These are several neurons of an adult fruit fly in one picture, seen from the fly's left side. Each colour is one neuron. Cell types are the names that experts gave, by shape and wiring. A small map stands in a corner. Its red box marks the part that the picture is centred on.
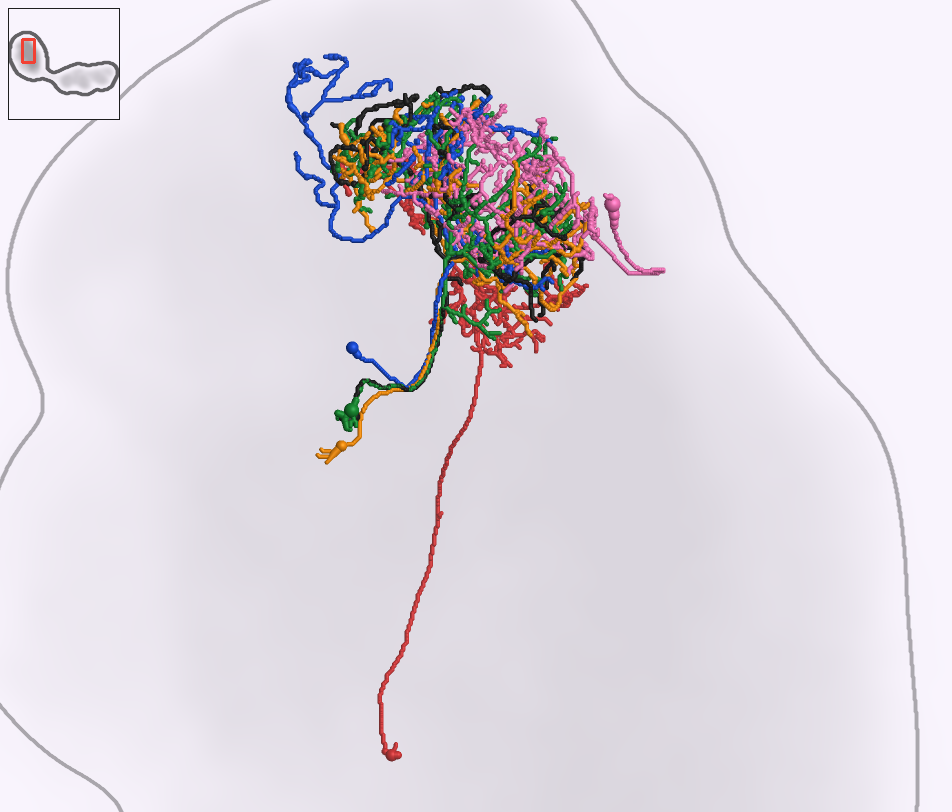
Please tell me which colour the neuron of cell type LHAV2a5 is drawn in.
black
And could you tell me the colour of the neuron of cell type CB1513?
orange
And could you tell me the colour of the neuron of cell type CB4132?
green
